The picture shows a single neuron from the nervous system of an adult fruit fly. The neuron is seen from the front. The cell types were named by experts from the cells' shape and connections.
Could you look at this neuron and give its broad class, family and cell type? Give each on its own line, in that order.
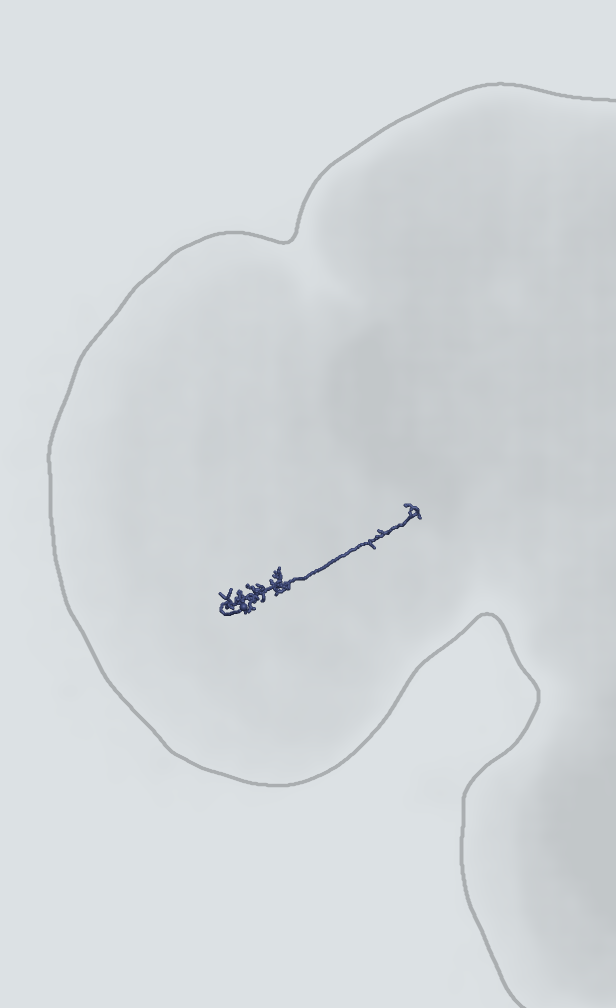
optic-lobe intrinsic neuron
Tm
Tm12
